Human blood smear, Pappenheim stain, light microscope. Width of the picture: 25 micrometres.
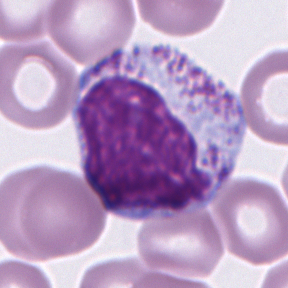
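Myelocyte in a stained smear of human peripheral blood. The nucleus is a single unlobed mass set off-centre toward the lower left of the cell. Its chromatin is dark purple and coarsely clumped. Most of the cytoplasm lies to the upper right of the nucleus.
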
